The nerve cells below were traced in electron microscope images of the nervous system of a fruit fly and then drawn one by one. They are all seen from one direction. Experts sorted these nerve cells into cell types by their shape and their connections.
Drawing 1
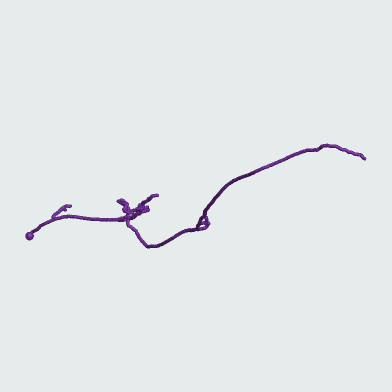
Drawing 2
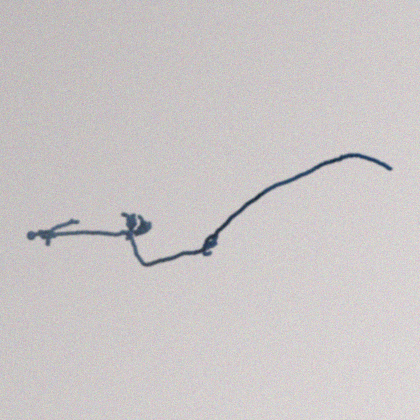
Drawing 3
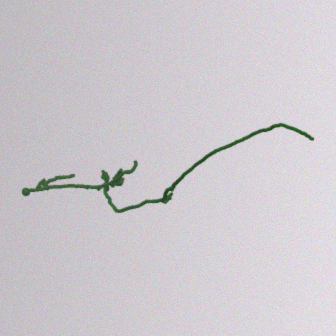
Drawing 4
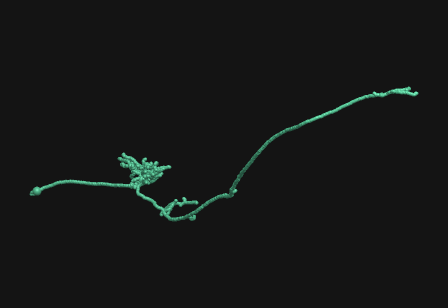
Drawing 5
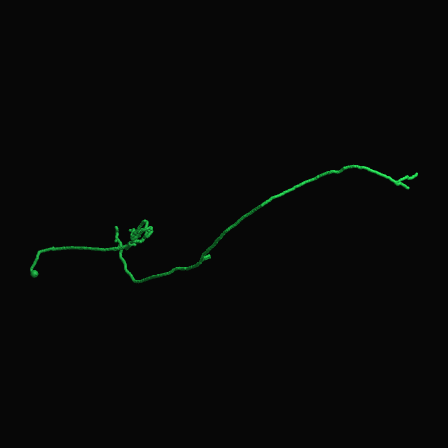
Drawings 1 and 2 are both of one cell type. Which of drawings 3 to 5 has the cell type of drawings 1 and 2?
Drawing 3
